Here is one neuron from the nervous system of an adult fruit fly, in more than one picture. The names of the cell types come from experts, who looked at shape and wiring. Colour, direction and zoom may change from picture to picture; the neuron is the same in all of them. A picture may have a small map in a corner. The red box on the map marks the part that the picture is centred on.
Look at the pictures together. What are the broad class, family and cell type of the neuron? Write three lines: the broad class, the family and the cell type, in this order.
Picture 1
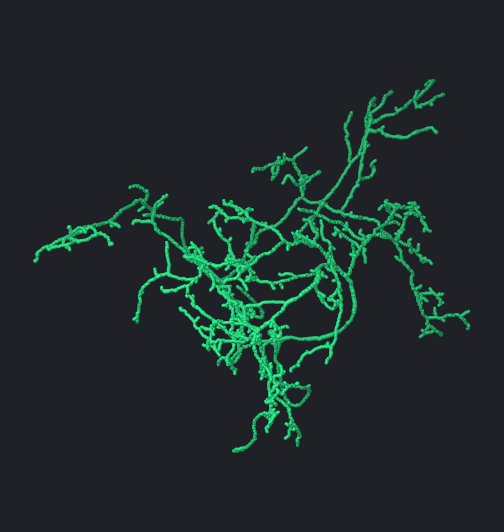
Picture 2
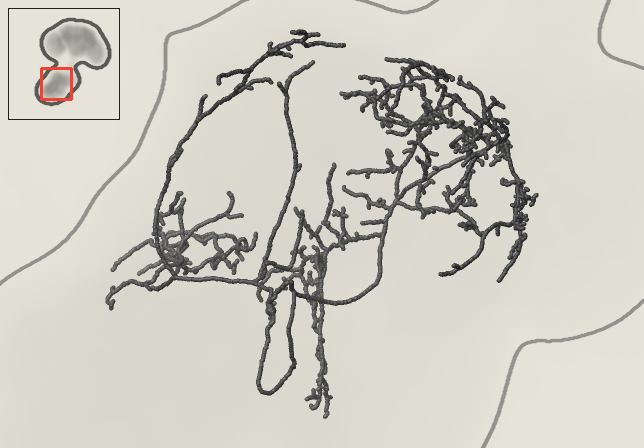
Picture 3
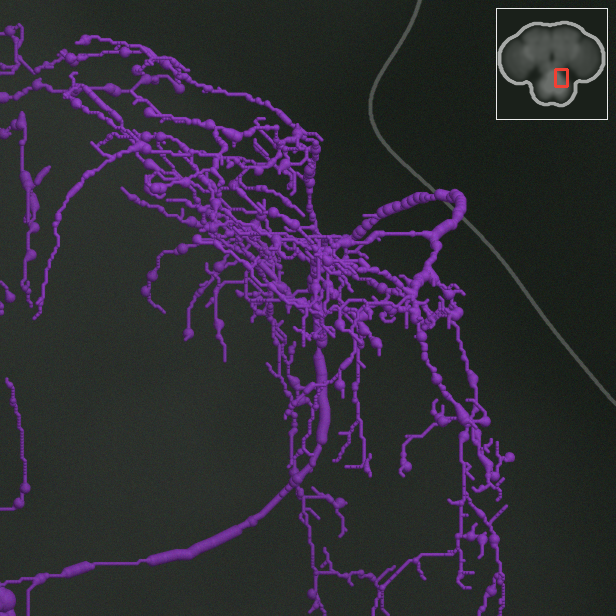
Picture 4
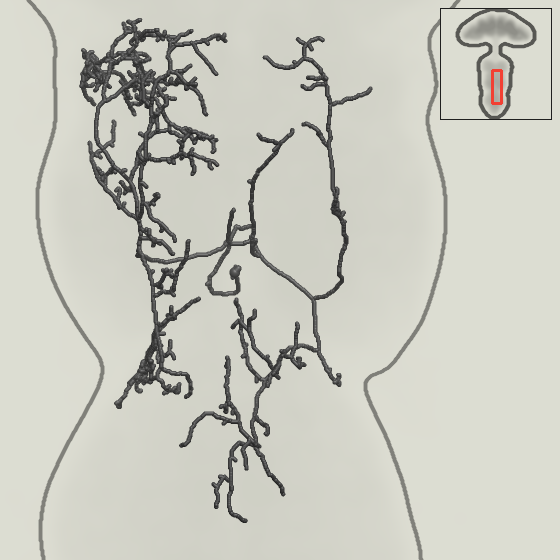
nerve-cord intrinsic neuron
hemilineage 12B
IN12B016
